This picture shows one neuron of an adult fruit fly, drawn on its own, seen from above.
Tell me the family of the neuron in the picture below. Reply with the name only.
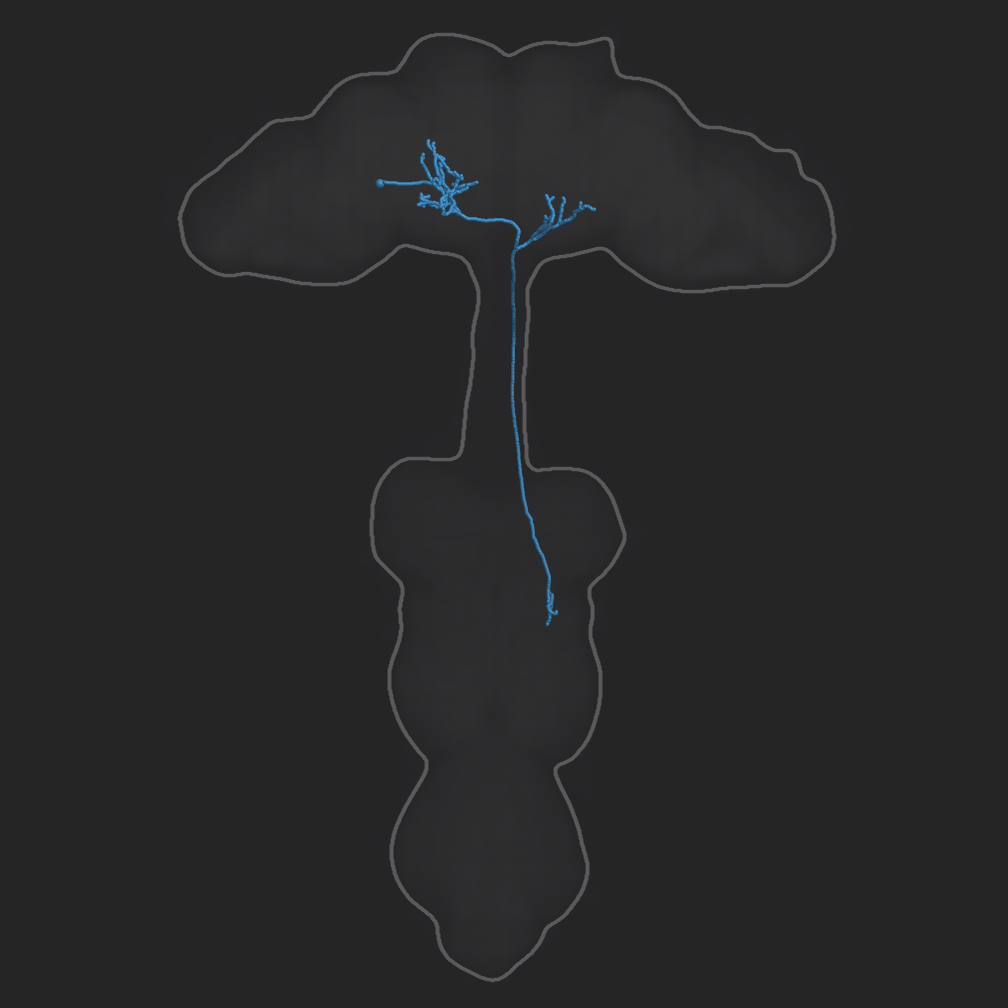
hemilineage LB7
